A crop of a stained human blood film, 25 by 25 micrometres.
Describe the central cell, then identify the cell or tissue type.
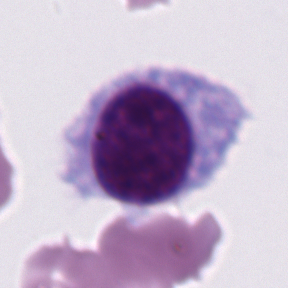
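The nucleus is round to oval, its outline smooth and unindented. It lies off-centre, toward the left. The cell border is irregular and ragged, with short frayed projections. The cytoplasm lacks distinct coarse granules. This is a hairy cell.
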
